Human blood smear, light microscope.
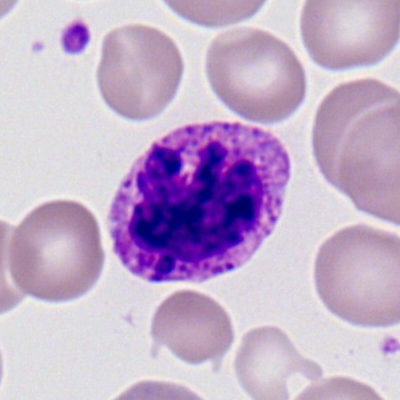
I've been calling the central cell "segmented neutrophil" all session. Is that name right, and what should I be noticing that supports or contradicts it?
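The deciding point is the granules: dark purple ones are scattered through the cytoplasm.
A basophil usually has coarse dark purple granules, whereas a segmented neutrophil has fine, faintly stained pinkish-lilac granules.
The cell is therefore a basophil, and segmented neutrophil does not fit. Next, the nucleus: it is divided into several lobes, a feature that would also suit a segmented neutrophil.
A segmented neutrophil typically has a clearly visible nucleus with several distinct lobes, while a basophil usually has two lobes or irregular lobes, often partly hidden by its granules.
Then the cytoplasm: it is pale pinkish-lilac and surrounds the nucleus on all sides, a colour that does not speak against segmented neutrophil.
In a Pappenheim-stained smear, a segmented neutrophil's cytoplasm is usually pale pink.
Last, the remaining points: the chromatin is dark purple and coarsely clumped, no nucleoli can be seen, and the outline is smooth and oval.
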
